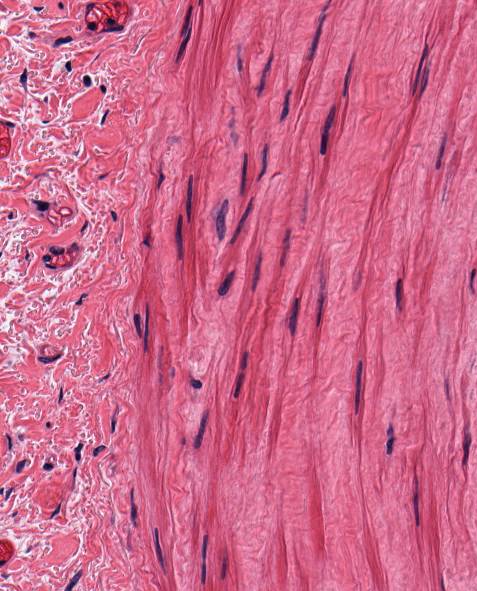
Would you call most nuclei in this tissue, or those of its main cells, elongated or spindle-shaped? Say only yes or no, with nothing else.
Yes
